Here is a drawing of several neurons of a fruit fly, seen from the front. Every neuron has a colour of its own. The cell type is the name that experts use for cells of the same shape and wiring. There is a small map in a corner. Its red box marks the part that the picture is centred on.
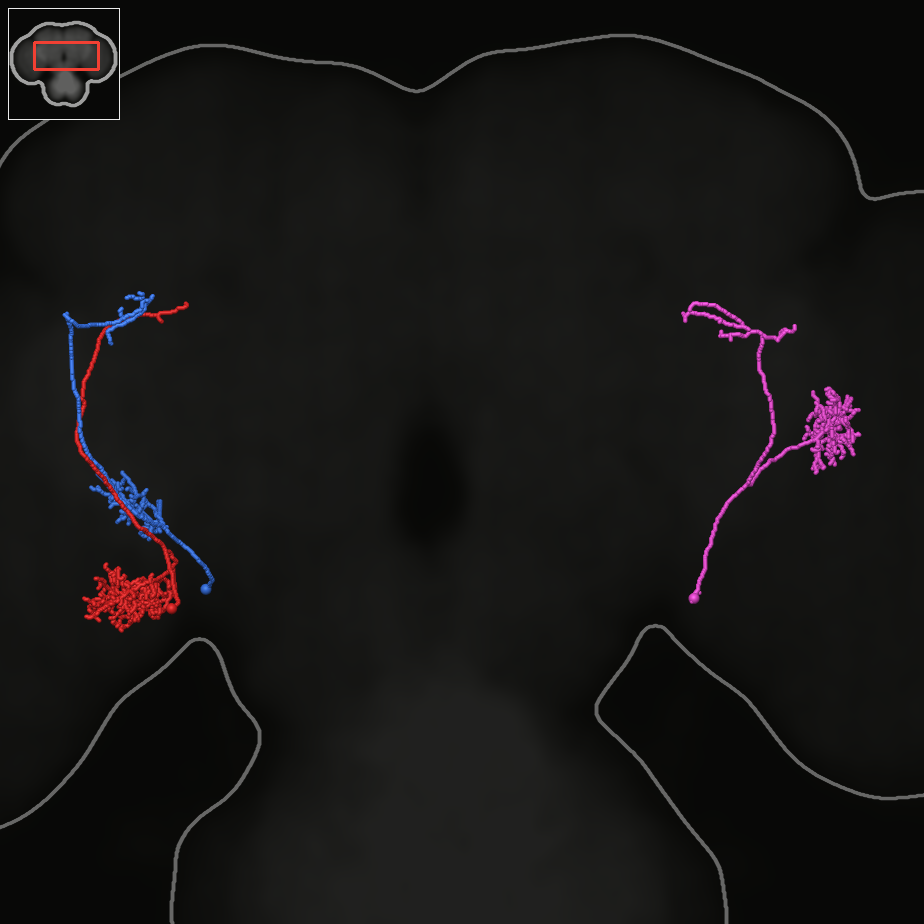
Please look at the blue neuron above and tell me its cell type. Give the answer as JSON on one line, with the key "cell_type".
{"cell_type": "LC24"}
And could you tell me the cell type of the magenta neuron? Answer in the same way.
{"cell_type": "LC26"}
